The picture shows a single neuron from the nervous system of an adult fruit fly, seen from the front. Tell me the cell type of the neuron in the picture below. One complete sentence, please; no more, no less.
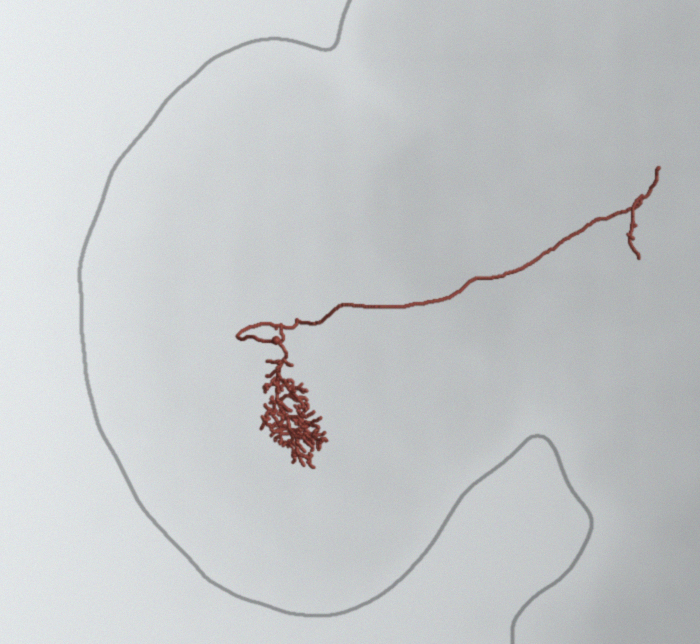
The neuron here falls under cell type MeVP6.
